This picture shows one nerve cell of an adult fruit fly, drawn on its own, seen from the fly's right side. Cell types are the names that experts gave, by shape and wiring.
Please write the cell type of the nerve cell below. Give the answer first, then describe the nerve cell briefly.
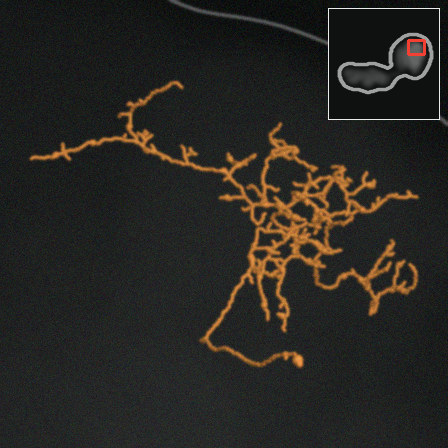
The cell type is CB3873. It is a central-brain intrinsic neuron. Dozens of branch ends can be seen. As drawn here it is wider than it is tall.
